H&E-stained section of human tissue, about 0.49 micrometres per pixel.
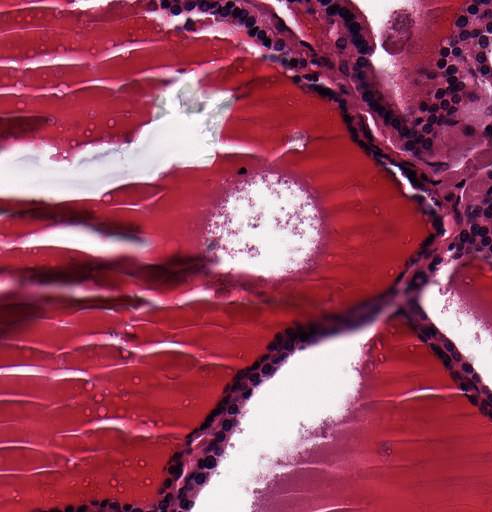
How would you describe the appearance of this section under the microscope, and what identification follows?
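Large colloid-filled follicles occupy most of the field, with smaller, more crowded ones at the upper right. Their lining is a single layer of flattened to low cuboidal epithelial cells, whose small, dark, round nuclei sit close together in a row. The section is thyroid.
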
